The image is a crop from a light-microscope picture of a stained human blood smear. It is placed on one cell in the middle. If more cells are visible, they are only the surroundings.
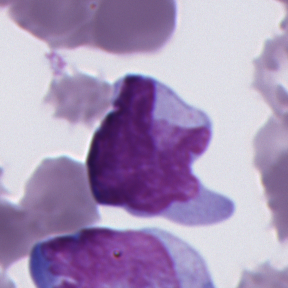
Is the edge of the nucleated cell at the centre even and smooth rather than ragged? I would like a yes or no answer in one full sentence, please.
No, this cell has a rough edge, ragged or bearing projections, blebs or tags.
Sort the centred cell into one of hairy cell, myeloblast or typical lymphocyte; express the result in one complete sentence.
The cell found in the middle of this crop is a myeloblast.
